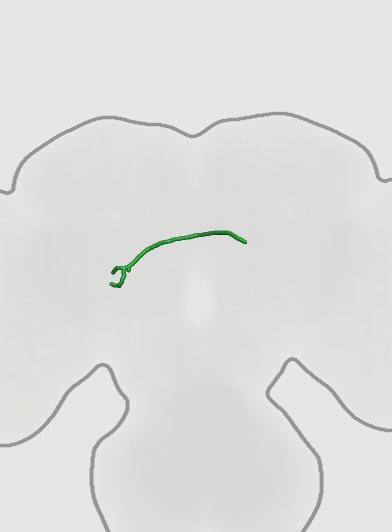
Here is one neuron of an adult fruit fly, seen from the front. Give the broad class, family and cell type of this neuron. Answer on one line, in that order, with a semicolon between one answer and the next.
sensory neuron entering the brain; class olfactory; ORN_VA1d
